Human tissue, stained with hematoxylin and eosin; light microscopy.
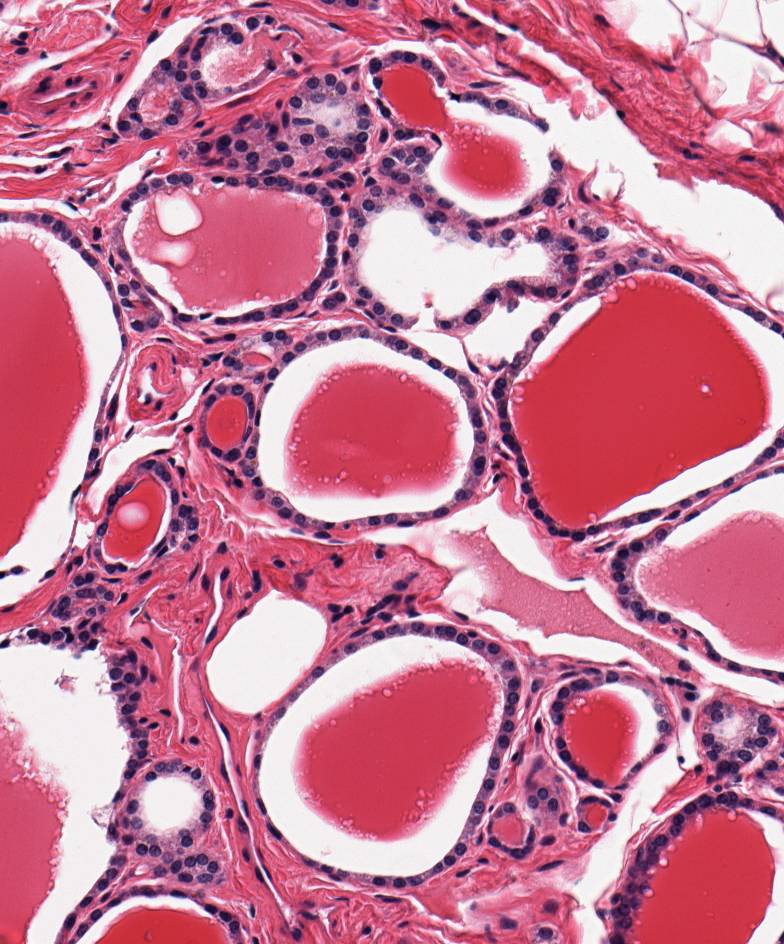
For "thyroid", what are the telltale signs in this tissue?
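This is thyroid. The field is packed with rounded follicles of varying size, the biggest toward the right and left edges.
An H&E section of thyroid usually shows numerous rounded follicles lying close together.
So the packing and the rounded shape fit.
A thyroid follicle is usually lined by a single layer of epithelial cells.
Here each follicle has just one layer of low cuboidal to flattened cells, which matches. Most follicles hold homogeneous deep pink colloid.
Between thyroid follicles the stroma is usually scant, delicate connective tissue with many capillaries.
The thin pink fibrous strands between follicles go along with that, but the denser collagen band at the top right corner is more than scant, delicate stroma.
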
